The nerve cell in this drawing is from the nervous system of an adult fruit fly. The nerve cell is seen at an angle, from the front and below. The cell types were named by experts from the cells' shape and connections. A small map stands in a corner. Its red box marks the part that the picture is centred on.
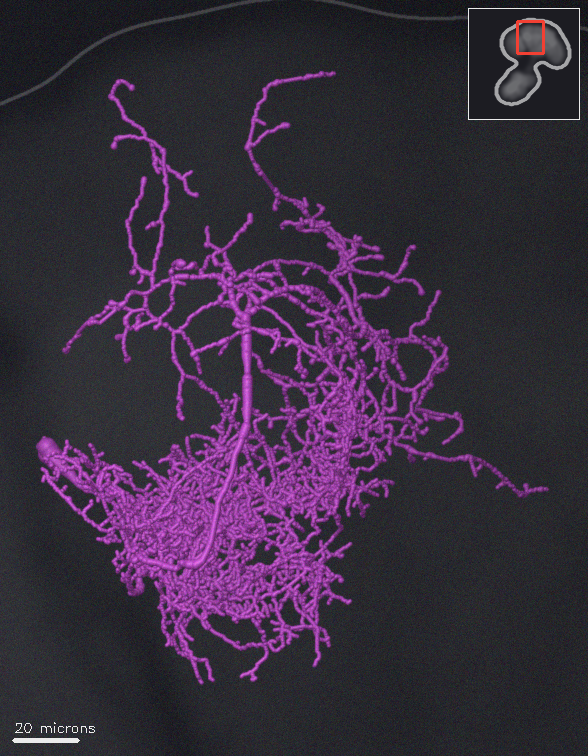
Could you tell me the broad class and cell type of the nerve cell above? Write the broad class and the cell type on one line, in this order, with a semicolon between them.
central-brain intrinsic neuron; AVLP531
